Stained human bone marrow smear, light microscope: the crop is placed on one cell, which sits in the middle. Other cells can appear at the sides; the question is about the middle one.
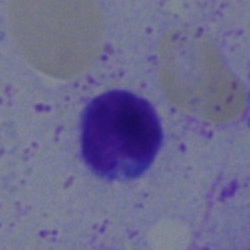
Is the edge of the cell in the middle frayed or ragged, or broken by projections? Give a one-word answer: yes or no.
No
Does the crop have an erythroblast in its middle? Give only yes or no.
no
